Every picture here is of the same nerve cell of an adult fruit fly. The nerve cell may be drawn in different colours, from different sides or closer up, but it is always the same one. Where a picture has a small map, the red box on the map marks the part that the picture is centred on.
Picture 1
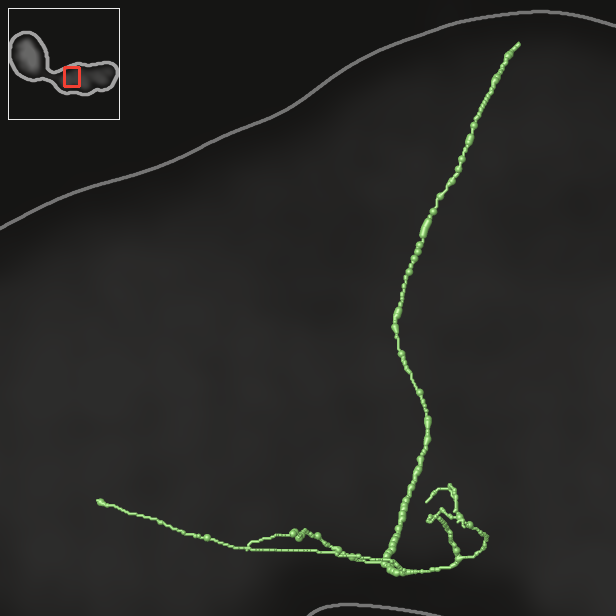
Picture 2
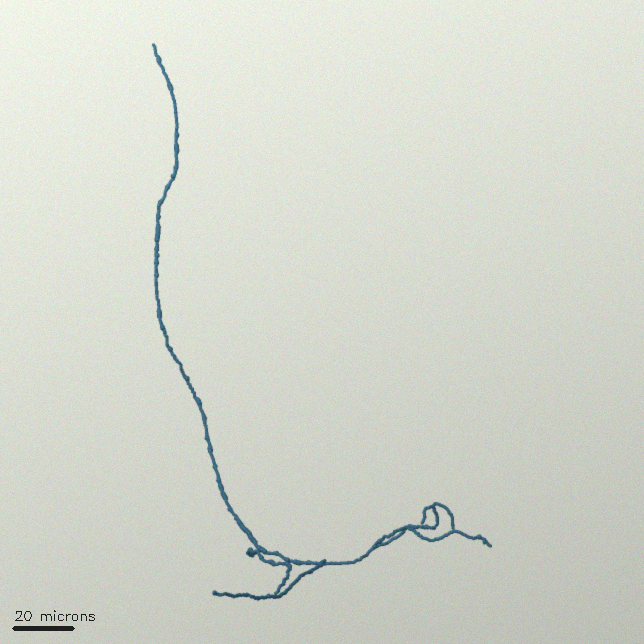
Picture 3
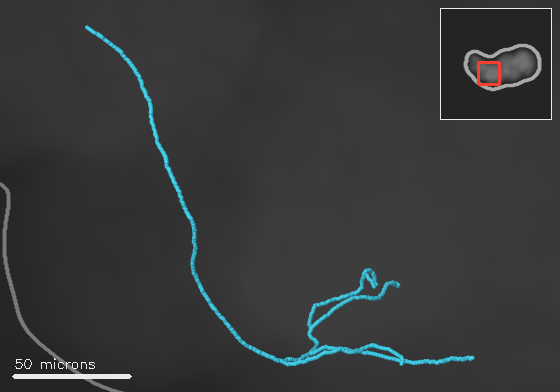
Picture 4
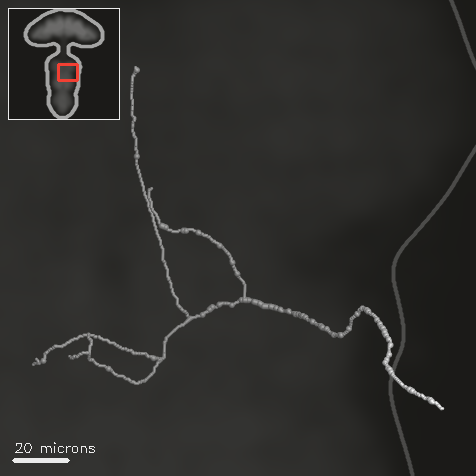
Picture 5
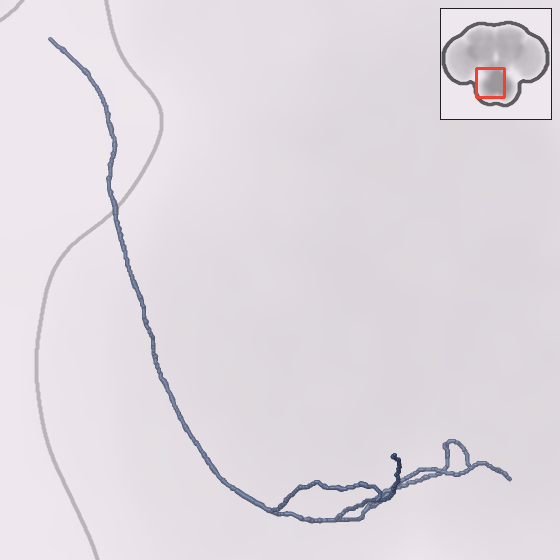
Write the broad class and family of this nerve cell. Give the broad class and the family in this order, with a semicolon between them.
sensory neuron entering the nerve cord; class mechanosensory tactile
